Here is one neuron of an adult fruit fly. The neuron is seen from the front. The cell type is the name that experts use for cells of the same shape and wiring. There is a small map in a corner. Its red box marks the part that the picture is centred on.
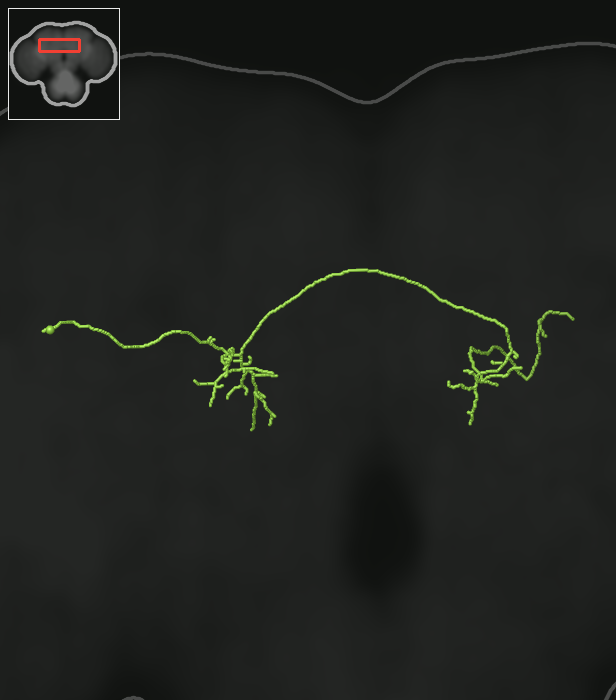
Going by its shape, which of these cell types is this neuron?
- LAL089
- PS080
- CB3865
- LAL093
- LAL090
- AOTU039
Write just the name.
LAL093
